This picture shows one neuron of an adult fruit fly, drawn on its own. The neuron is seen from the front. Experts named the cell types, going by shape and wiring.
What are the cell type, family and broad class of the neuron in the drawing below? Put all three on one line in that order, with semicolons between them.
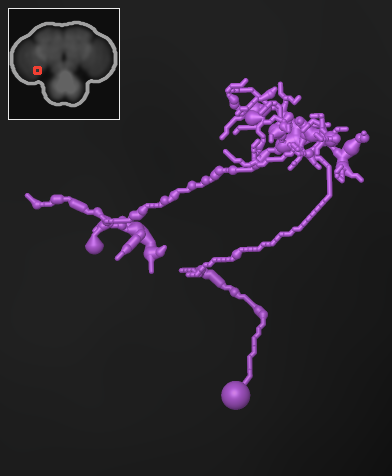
T5a; T; optic-lobe intrinsic neuron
